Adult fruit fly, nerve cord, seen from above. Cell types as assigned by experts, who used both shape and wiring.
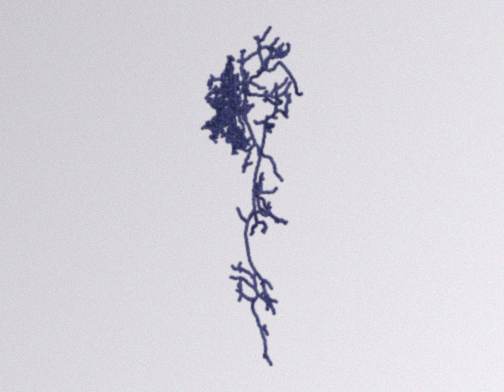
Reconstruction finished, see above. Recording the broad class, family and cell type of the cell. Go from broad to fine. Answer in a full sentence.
A nerve-cord intrinsic neuron of hemilineage 06B, type IN06B018.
